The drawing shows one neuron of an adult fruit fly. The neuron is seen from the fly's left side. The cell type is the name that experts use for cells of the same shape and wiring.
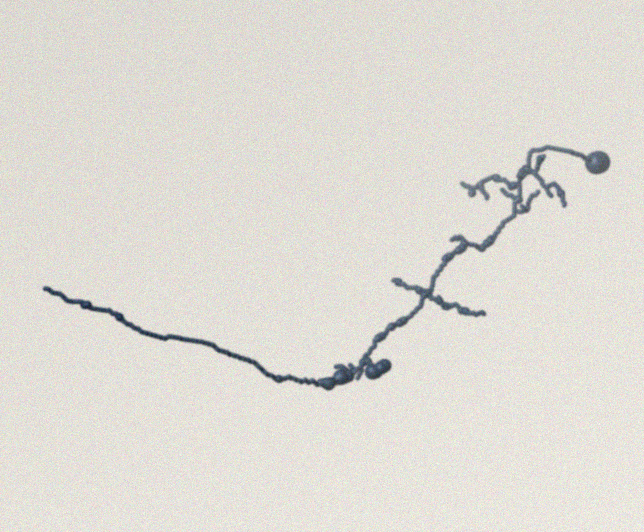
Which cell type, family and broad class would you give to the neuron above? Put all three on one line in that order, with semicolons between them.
C2; C; optic-lobe intrinsic neuron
